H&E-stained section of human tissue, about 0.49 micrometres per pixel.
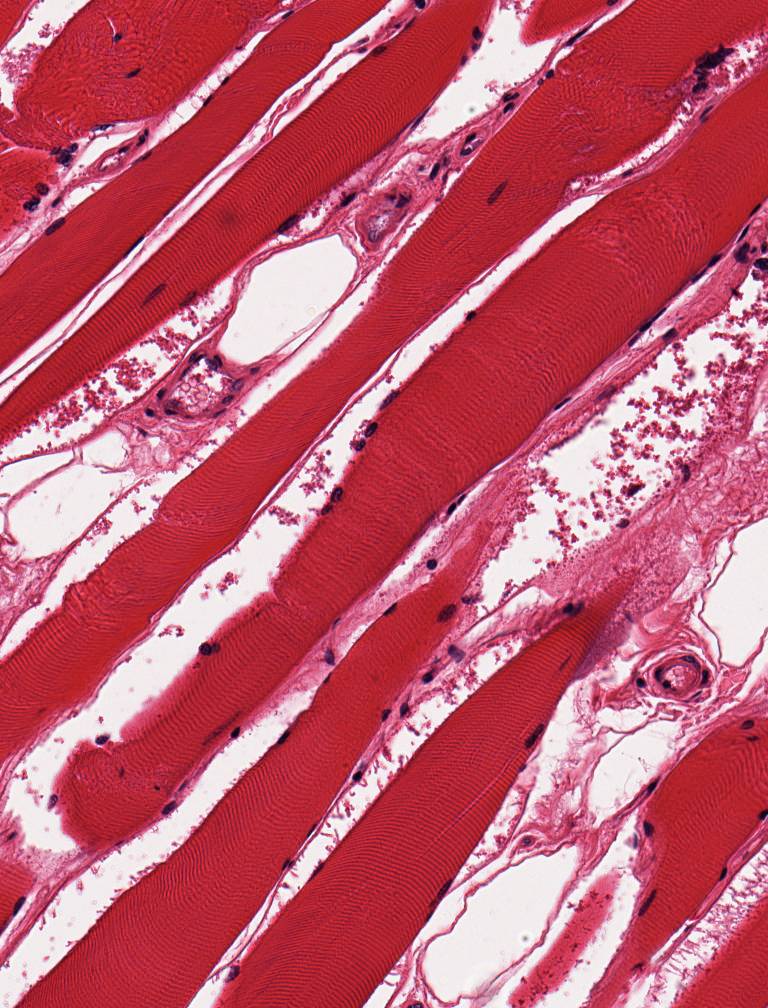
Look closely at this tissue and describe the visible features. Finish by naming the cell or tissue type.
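The fibres are unbranched bands, each separate from its neighbours. Fine, regular cross-striations run along their length. Their cytoplasm stains a deep, even red with eosin. The nuclei are dark, flattened and elongated, and sit at the edges of the fibres. The tissue is skeletal muscle.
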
